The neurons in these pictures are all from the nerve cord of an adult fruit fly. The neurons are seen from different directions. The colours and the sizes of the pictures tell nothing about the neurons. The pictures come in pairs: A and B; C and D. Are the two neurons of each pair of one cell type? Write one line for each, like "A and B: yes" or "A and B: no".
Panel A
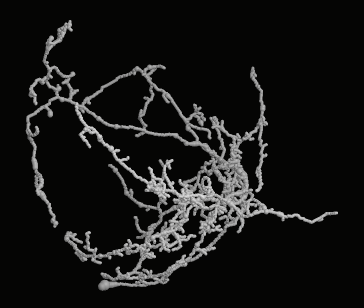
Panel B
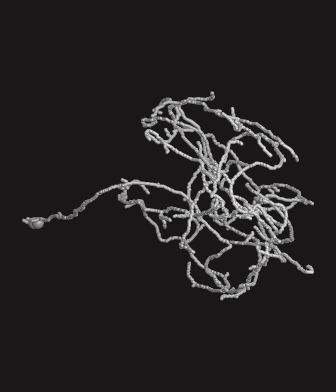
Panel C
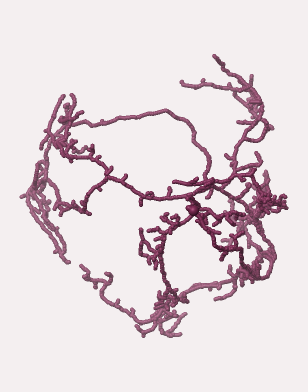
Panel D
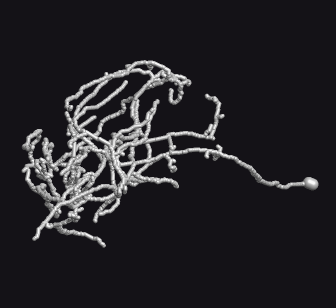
A and B: no
C and D: no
